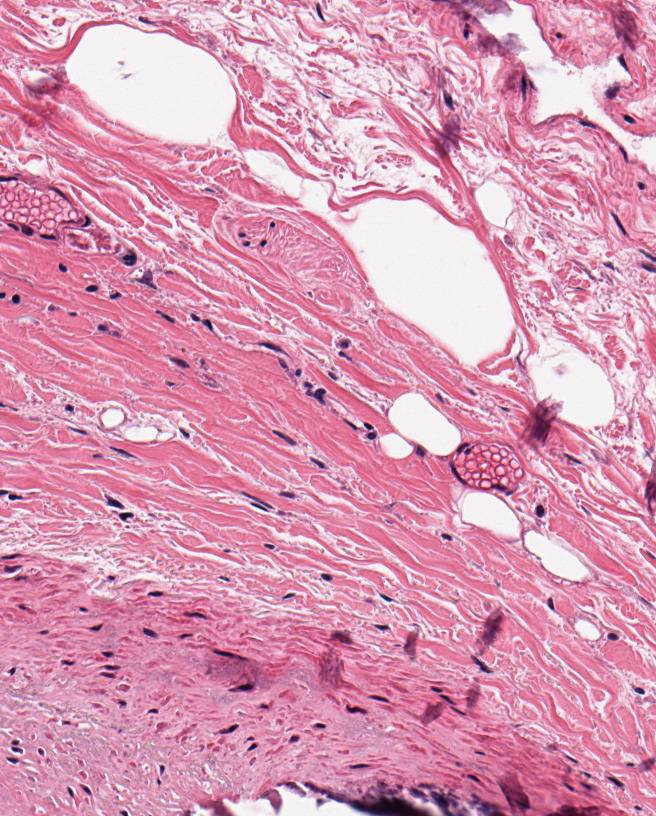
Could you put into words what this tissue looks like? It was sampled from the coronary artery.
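Between the collagen bundles lie sparse dark nuclei, elongated and spindle-shaped, running parallel to the fibres. The upper right corner holds looser, more open connective tissue than the dense band below. Two small rounded vessel profiles packed with erythrocytes lie at the upper left edge and right of centre. There is no epithelium in the field.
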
